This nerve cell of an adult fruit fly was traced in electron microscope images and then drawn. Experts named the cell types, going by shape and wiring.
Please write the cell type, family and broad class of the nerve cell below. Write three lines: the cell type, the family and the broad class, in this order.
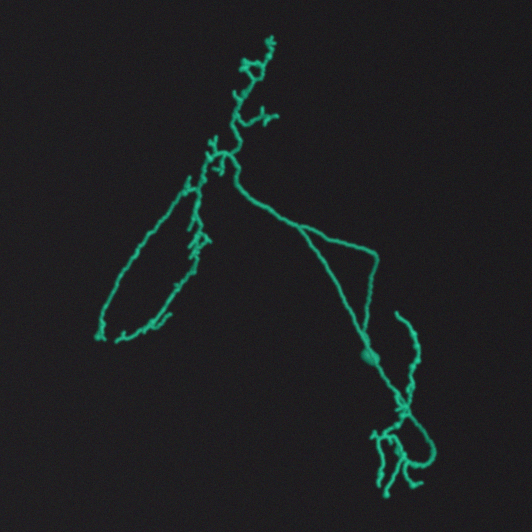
CB1504
hemilineage SLPa&l1_lateral
central-brain intrinsic neuron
